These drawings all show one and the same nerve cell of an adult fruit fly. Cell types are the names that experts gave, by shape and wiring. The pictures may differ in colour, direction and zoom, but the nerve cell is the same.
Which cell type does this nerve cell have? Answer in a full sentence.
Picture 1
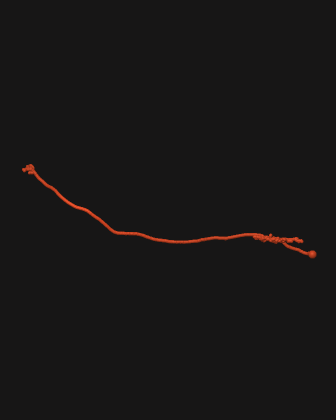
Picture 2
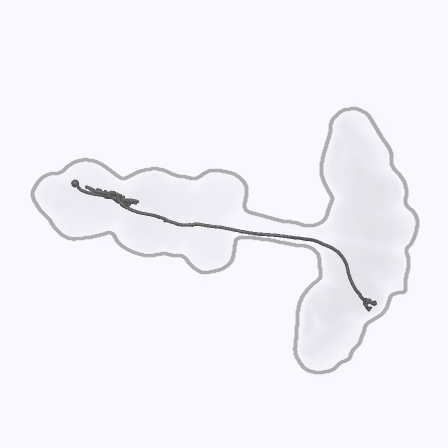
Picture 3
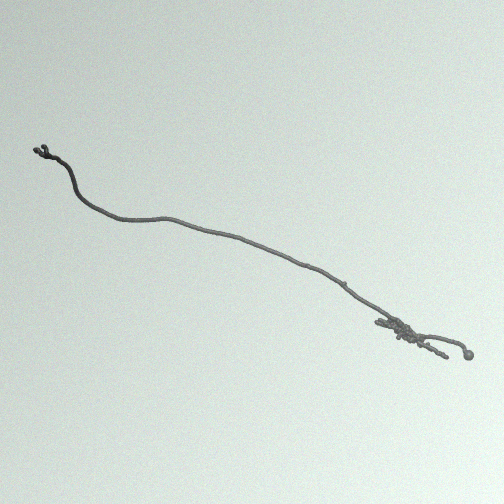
The cell type is AN10B033.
